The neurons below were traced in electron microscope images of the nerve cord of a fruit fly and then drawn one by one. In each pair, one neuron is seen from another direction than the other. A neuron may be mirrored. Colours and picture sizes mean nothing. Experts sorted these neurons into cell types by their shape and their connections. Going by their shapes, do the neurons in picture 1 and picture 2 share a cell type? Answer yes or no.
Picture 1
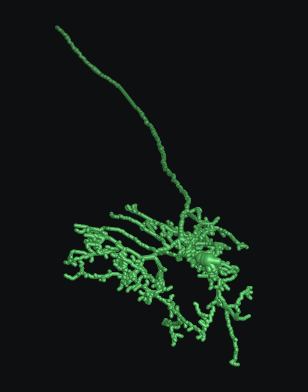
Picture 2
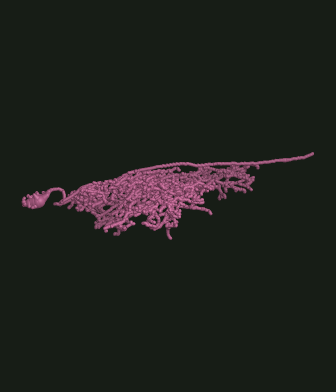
no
